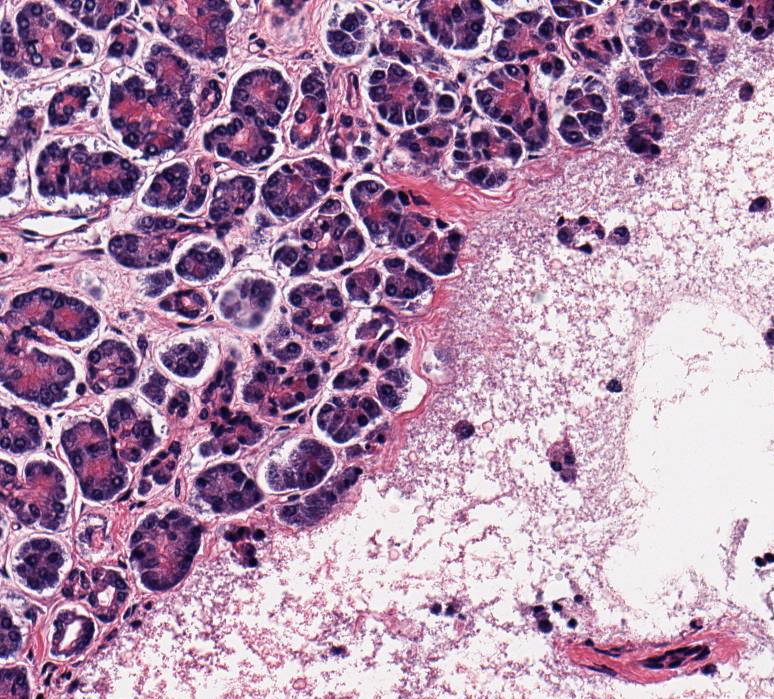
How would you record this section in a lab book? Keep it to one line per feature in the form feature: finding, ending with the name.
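Acini: rounded clusters of pyramidal cells around a central pink zone
Nuclei: dark, round, at the cell bases
Cytoplasm: pink and granular toward the acinar centre, purple toward the base
Loose area: pale pink, fine, wispy fibrillar material with only a few small dark cells
Vessel: small, pink-walled, elongated nuclei, near the bottom right corner
Name: pancreas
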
